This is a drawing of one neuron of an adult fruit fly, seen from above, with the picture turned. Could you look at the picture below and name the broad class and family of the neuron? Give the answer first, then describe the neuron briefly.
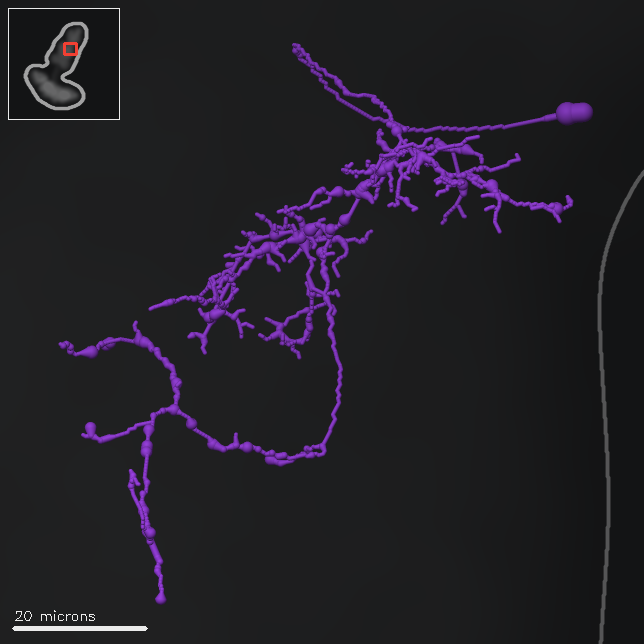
Its broad class is nerve-cord intrinsic neuron. The family is hemilineage 20A.22A. The cell body is at the upper right of the picture. From top to bottom in the picture it spans about 85 microns. The picture shows dozens of branch ends.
